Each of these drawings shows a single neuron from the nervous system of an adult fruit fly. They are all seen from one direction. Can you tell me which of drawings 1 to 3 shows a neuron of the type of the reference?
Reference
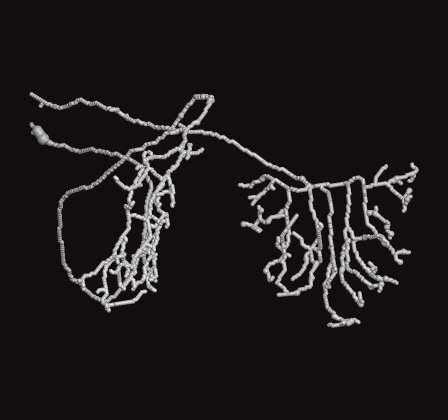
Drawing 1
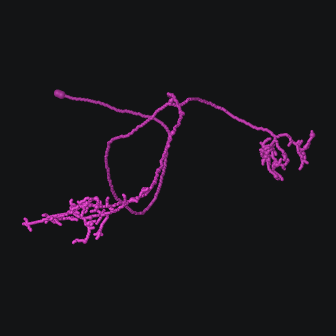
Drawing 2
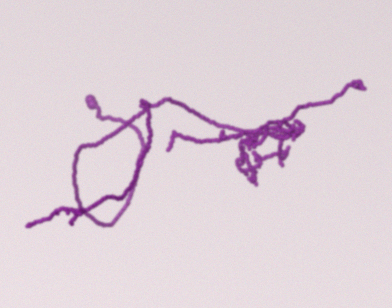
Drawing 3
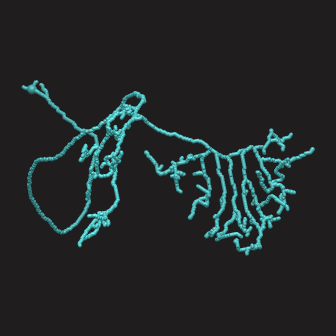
3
